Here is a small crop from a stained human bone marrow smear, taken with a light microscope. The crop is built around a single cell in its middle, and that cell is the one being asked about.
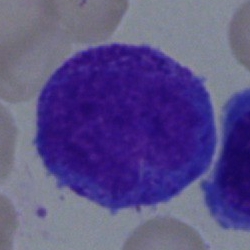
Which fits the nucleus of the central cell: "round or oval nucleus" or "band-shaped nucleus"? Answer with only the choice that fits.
Round or oval nucleus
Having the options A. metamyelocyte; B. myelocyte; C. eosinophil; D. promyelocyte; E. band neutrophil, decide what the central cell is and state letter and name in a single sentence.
Since the cell in the middle is a promyelocyte, option D is correct.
